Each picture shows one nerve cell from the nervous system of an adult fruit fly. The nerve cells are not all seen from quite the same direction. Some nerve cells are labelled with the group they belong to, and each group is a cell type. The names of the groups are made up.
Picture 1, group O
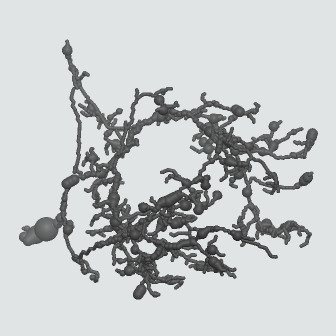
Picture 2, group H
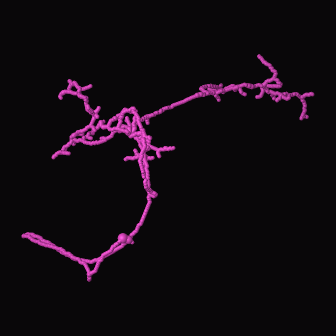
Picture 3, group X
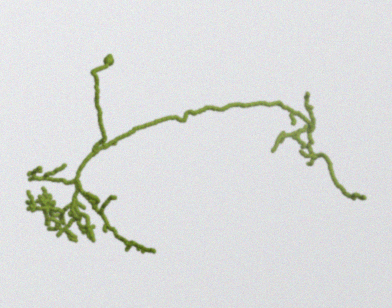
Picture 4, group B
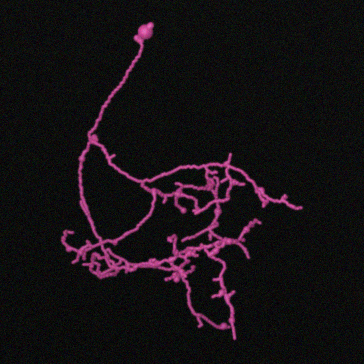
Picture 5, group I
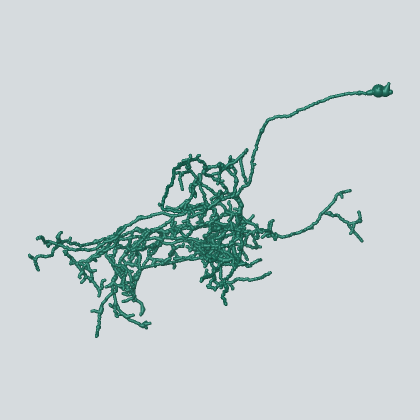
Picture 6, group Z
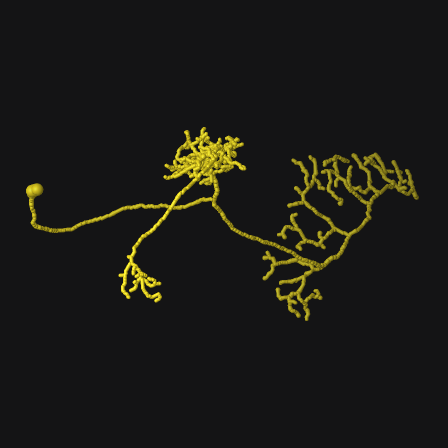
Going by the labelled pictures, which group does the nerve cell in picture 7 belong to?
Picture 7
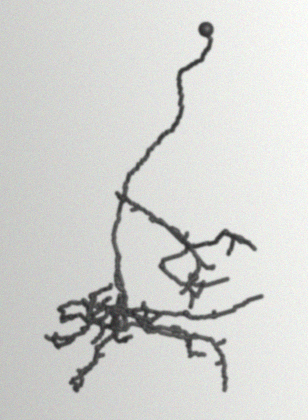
group B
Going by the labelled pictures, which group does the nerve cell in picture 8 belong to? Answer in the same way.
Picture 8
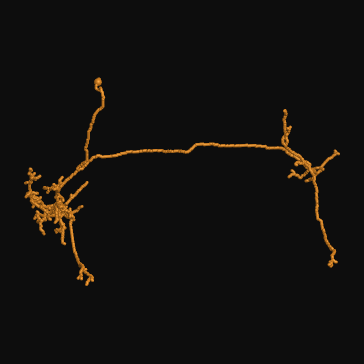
group X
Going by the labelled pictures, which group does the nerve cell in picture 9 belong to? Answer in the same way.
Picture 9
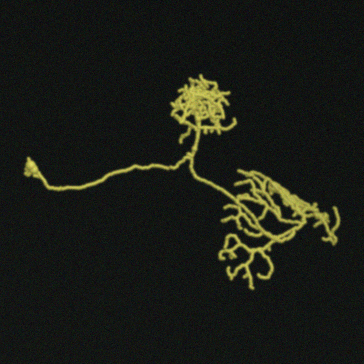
group Z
